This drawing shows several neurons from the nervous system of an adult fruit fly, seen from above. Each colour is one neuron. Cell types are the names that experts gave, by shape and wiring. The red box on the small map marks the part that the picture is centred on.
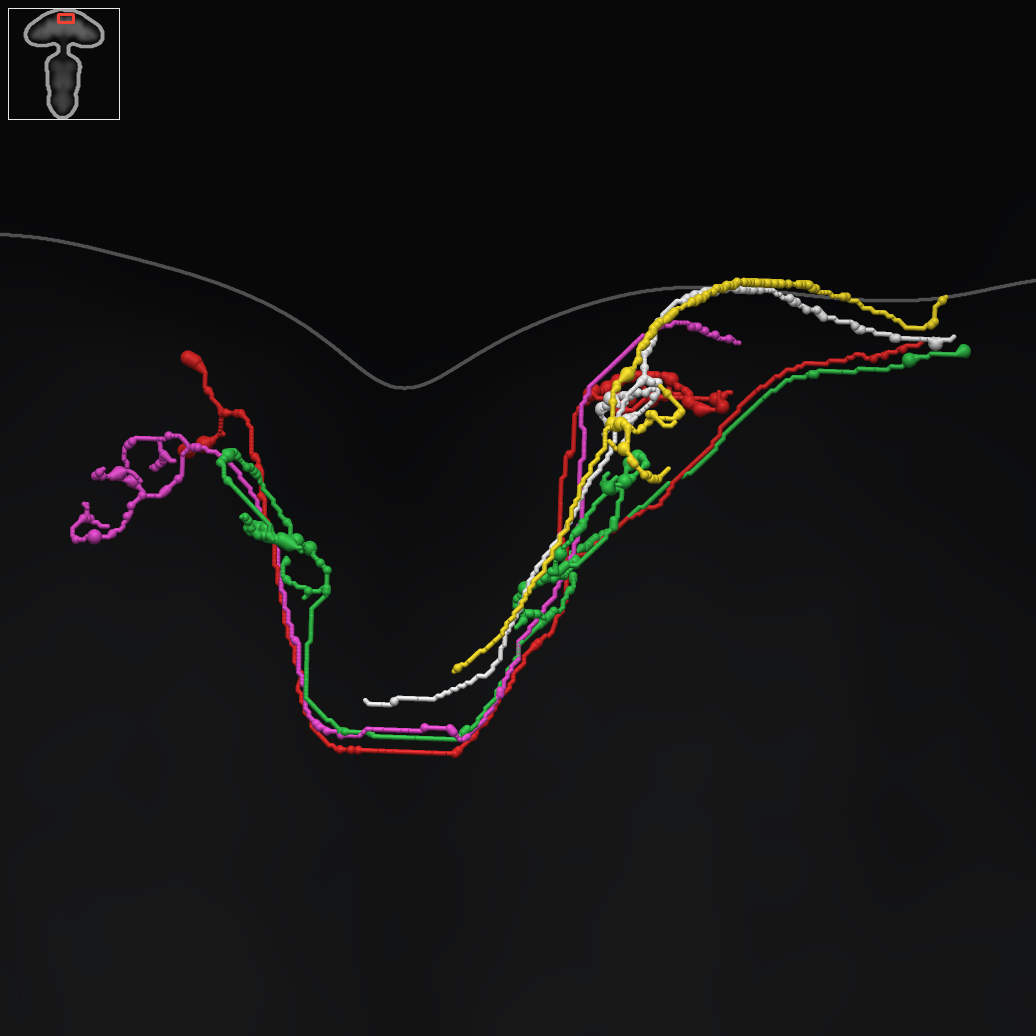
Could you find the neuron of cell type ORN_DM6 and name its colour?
yellow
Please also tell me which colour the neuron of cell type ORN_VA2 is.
red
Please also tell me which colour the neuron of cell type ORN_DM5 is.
white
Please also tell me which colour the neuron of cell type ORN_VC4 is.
magenta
